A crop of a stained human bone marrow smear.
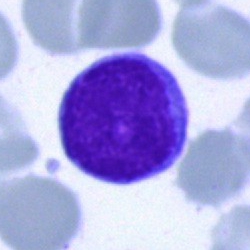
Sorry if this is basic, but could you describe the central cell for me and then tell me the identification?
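Look at how round and smooth the outline is. The nucleus takes up nearly all of the cell, and its chromatin is finely granular and evenly stippled throughout. There's barely any cytoplasm, at most a thin rim at the edge. That's a lymphocyte.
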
